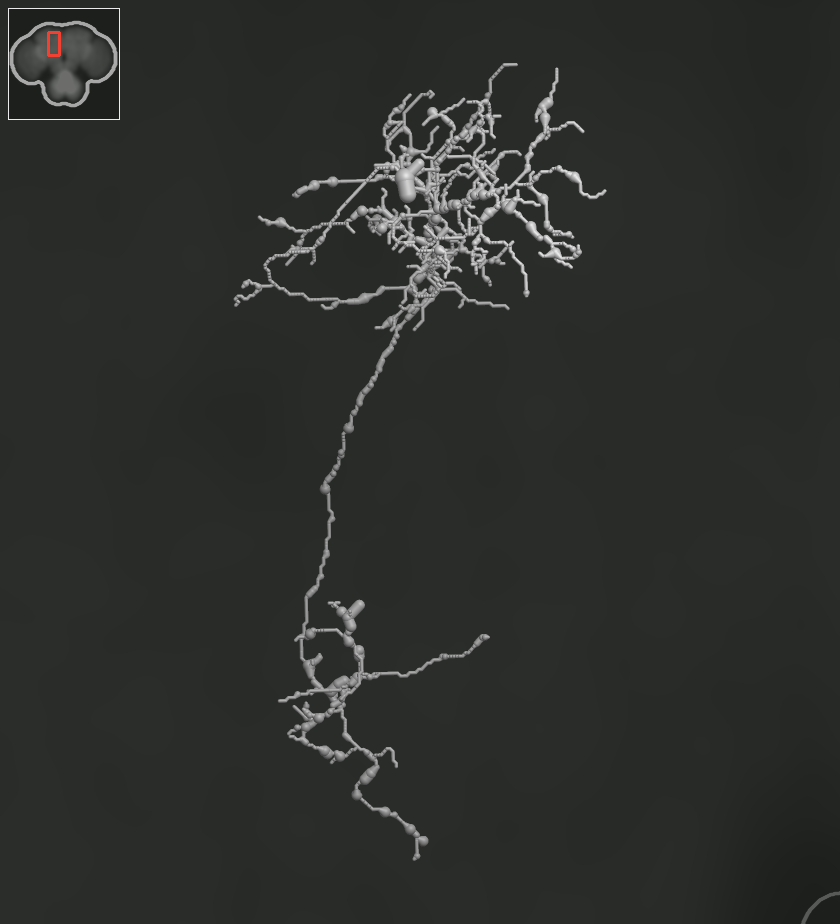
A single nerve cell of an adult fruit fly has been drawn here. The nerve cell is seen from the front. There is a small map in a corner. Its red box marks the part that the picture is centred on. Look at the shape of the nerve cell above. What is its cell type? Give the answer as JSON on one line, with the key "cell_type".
{"cell_type": "LAL030_b"}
